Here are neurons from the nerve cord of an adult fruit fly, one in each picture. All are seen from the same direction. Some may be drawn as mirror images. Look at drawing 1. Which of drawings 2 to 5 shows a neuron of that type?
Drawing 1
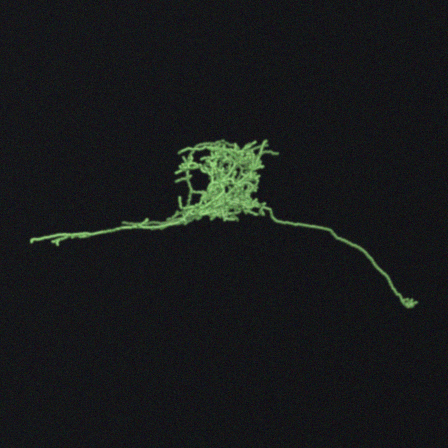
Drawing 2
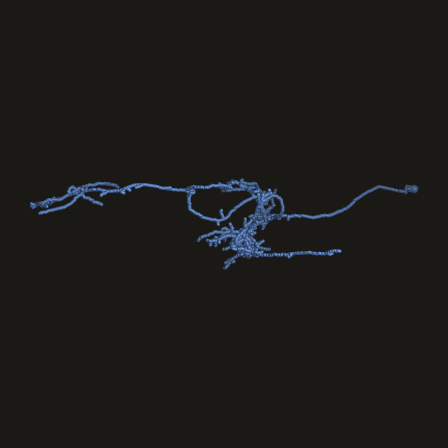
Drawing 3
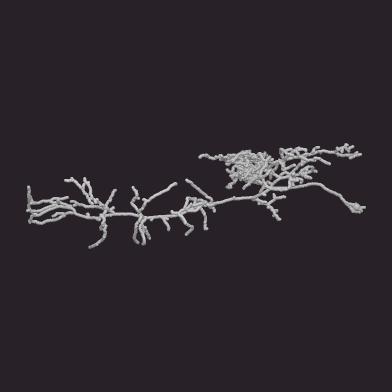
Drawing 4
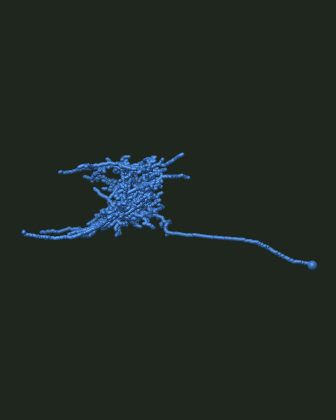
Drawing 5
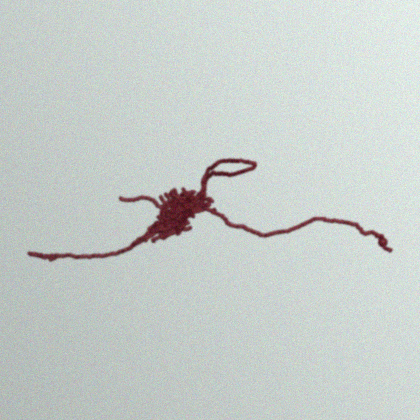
4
